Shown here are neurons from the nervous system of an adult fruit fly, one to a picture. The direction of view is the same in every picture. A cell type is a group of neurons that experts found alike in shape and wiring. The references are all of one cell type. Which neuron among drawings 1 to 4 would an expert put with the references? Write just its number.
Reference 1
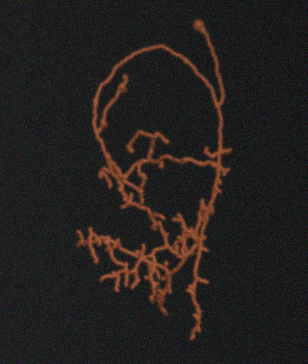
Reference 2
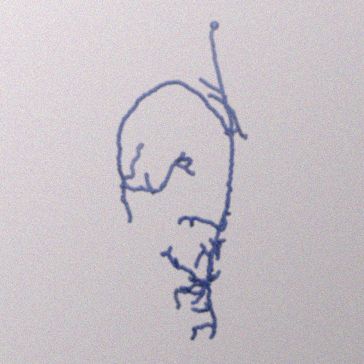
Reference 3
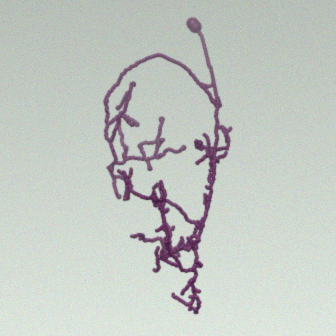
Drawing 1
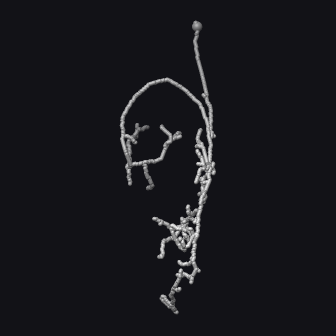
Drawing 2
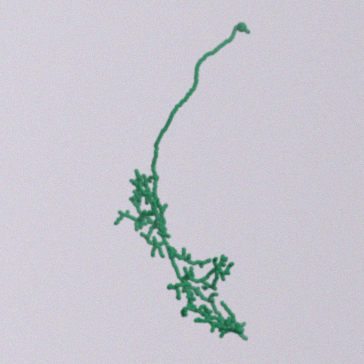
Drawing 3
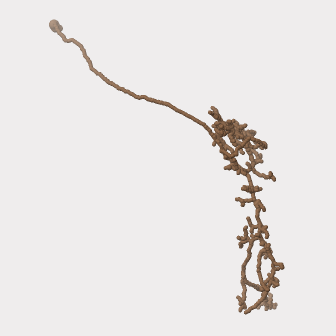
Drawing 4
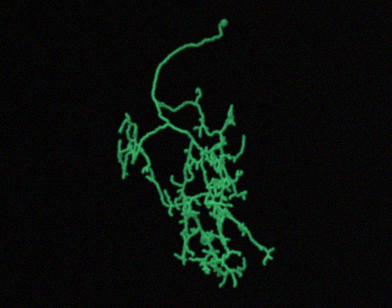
1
